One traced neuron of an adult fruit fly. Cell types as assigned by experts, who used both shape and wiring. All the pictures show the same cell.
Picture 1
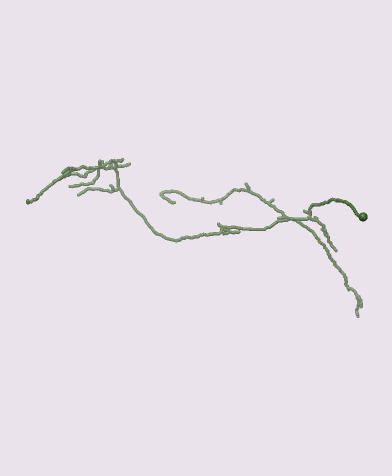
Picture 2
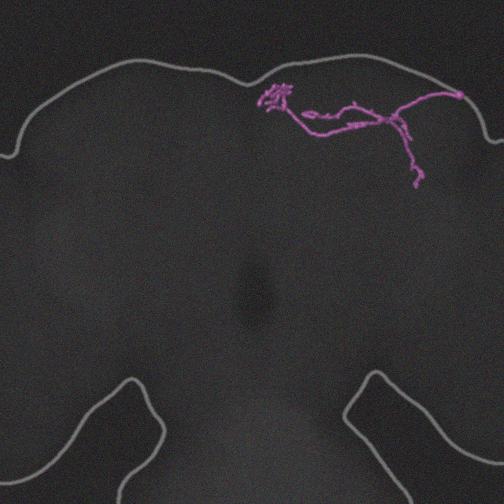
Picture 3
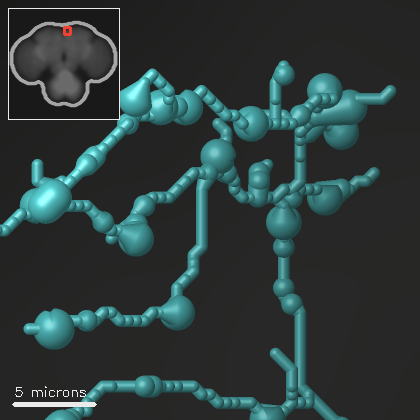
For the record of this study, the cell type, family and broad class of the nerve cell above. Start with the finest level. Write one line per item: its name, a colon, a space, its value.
cell type: SMP228
family: hemilineage SLPpl1
broad class: central-brain intrinsic neuron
